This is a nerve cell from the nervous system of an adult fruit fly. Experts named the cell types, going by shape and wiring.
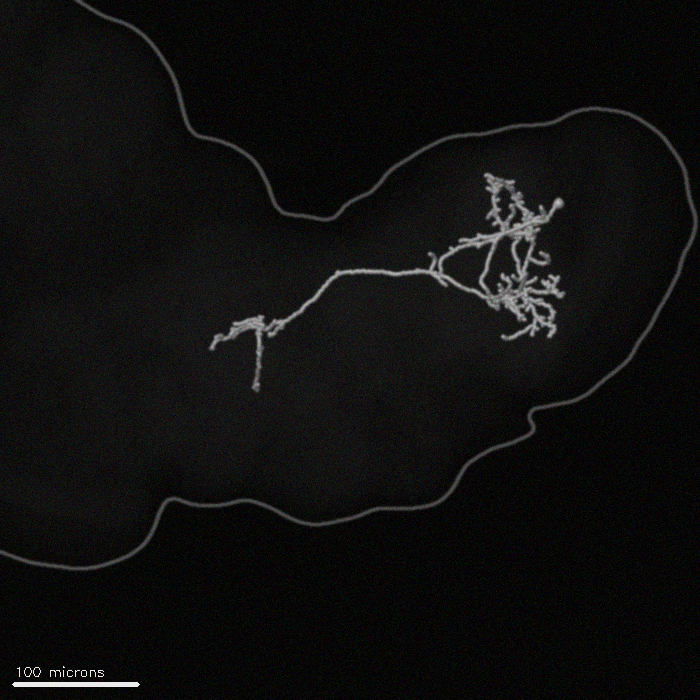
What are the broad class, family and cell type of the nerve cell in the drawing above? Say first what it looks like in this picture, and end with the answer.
The cell body is at the upper right of the picture. From left to right in the picture it spans about 300 microns. It is a central-brain intrinsic neuron. Its family is hemilineage LHl2_ventral. The cell type is AVLP065.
